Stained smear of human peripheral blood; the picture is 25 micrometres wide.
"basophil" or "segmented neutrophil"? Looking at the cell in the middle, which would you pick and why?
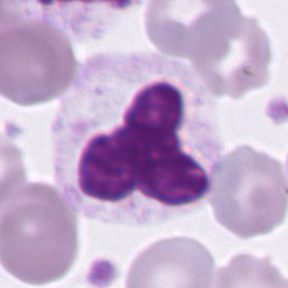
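Segmented neutrophil, I'd say. Let me look at the granules first: there are many of them, fine, small and lilac.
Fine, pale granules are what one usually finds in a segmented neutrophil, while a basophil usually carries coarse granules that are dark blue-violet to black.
These are fine and lilac rather than coarse and dark, and that is what sets this cell apart from a basophil. Around them the cytoplasm is pale pinkish-lilac, the chromatin is dark purple and densely clumped, and the outline is roughly round.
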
